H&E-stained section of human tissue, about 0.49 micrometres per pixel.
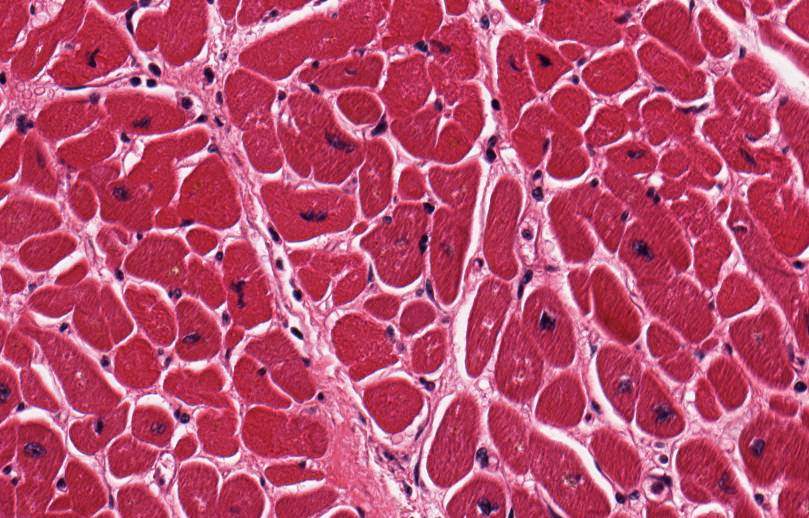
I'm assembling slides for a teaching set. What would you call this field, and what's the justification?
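That's myocardium: cardiac muscle fibres fill the whole field, cut mostly in cross section as rounded and polygonal profiles. Wherever a profile shows a nucleus, it sits in the centre of the fibre.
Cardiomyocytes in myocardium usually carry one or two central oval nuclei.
The profiles vary in size and outline, some elongated or irregular rather than round. There's also a band of pale pink connective tissue with small dark nuclei, running from the top edge left of centre down to the bottom centre.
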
